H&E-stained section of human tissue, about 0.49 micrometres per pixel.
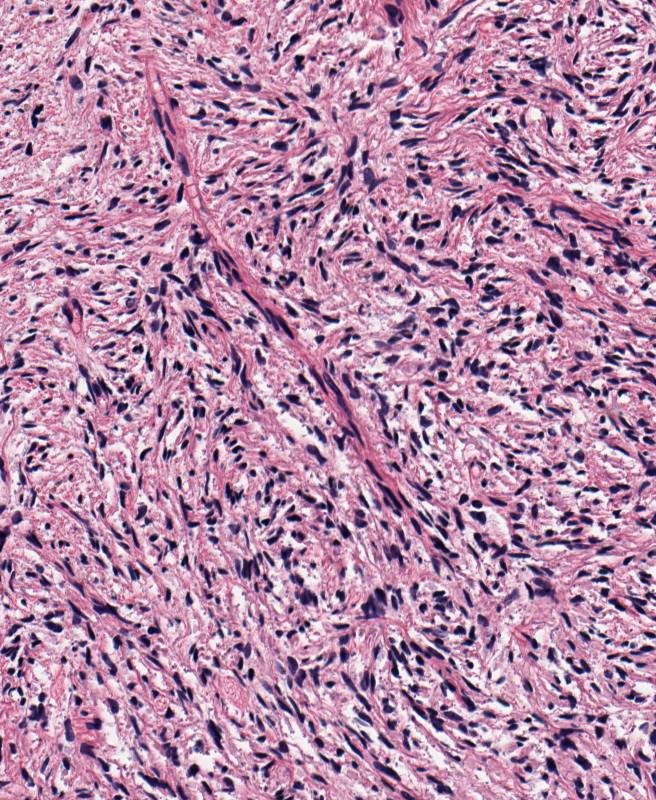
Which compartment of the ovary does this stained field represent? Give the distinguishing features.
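I'd call this ovarian cortex. I see no epithelium or glands; the nuclei are mostly elongated and dark, many tapered or wavy, in scant, ill-defined cytoplasm without clear cell borders. Pink fibrillary collagenous stroma lies between them.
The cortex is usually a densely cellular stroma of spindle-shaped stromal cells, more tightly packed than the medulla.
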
